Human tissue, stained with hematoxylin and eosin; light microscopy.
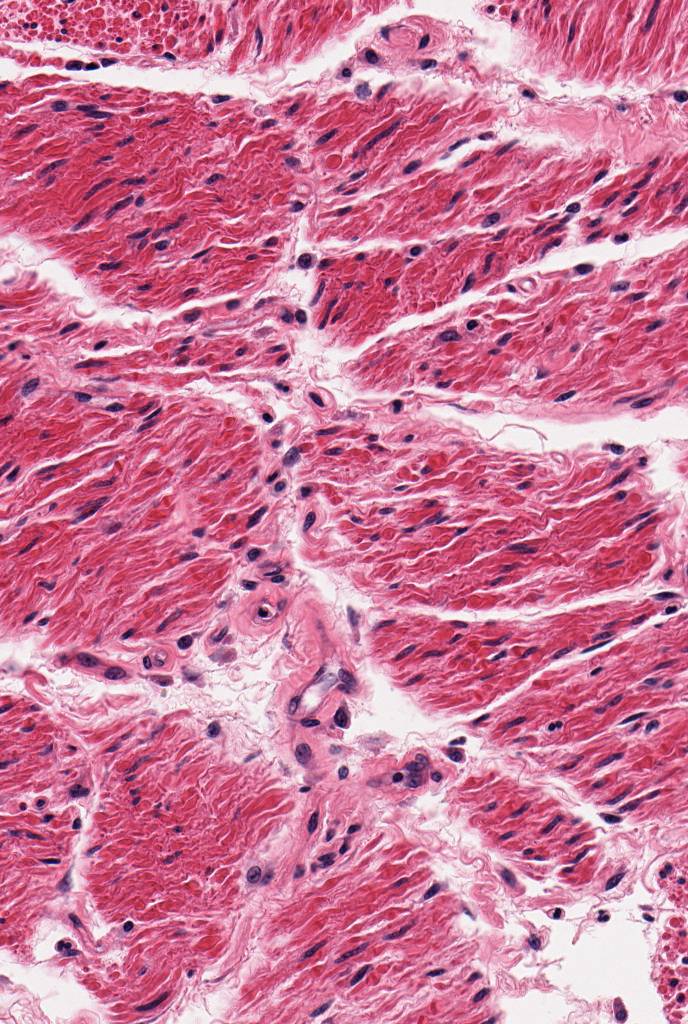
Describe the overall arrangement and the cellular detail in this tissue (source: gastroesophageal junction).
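Smooth muscle fibres are grouped into bundles separated by thin septa, with most bundles running obliquely across the field. The cytoplasm of the fibres stains deeply eosinophilic, and their nuclei are elongated and dark, lying lengthwise within the fibres. Each septum is loose, pale pink connective tissue holding scattered small nuclei.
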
